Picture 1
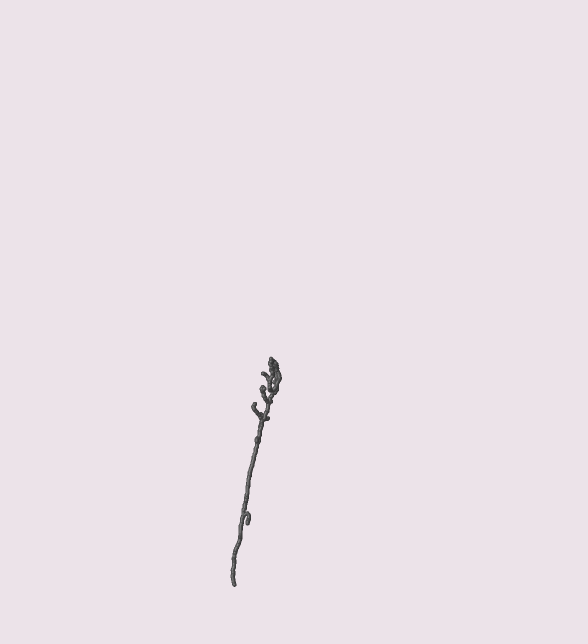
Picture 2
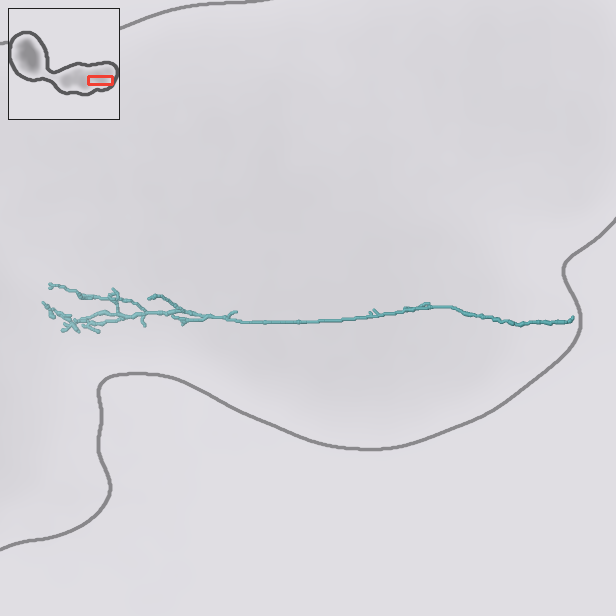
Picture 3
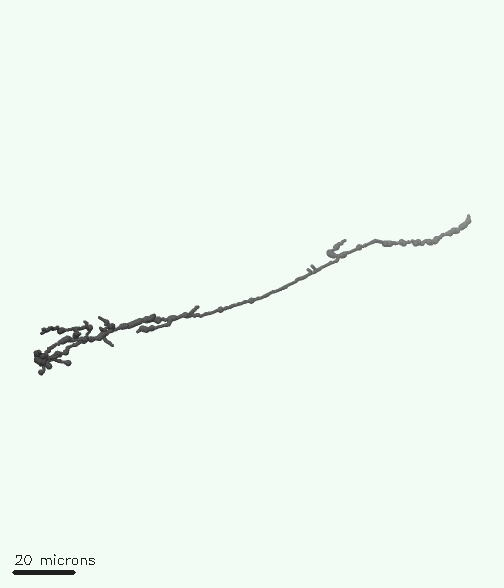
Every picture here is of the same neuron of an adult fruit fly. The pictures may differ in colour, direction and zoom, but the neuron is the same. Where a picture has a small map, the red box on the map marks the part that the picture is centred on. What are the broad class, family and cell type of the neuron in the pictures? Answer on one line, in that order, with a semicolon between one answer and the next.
sensory neuron entering the nerve cord; class mechanosensory proprioceptive; SNpp40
